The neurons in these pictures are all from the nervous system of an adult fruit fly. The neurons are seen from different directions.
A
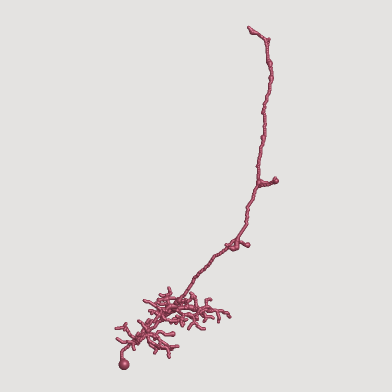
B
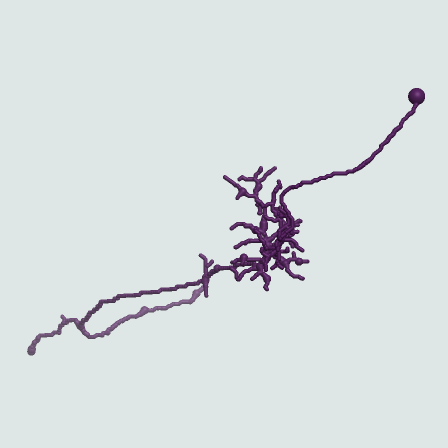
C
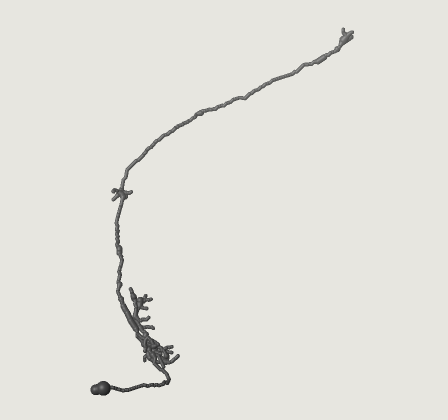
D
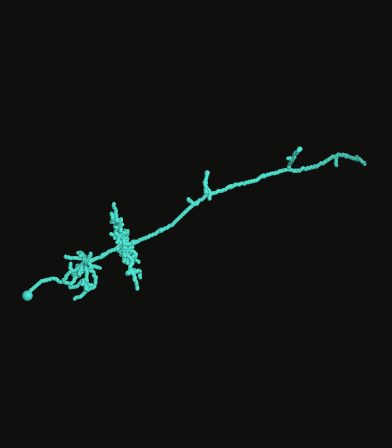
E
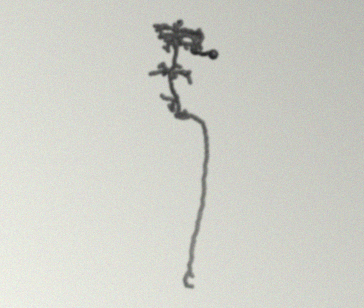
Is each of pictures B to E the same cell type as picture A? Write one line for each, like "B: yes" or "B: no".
B: yes
C: no
D: yes
E: no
